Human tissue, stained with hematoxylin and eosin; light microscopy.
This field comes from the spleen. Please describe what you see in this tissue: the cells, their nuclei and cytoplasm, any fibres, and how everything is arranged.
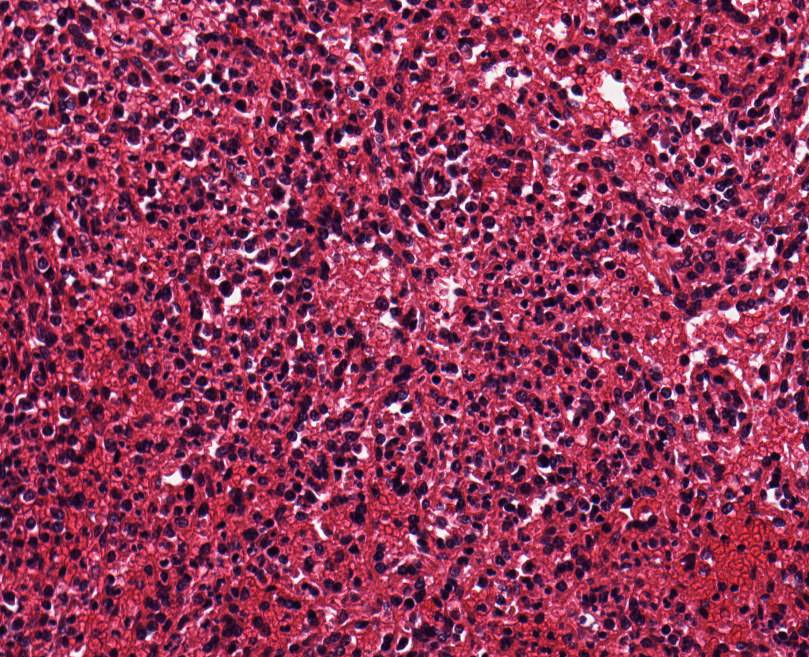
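Checking layout first: the whole field is one diffuse, densely cellular sheet, with no glands, follicles or other organised units. Next, the cells: small and round, scattered throughout, with dark, dense round nuclei and scant cytoplasm. As for a lining, no epithelial lining or surface is seen, and no fat cells are present anywhere.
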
